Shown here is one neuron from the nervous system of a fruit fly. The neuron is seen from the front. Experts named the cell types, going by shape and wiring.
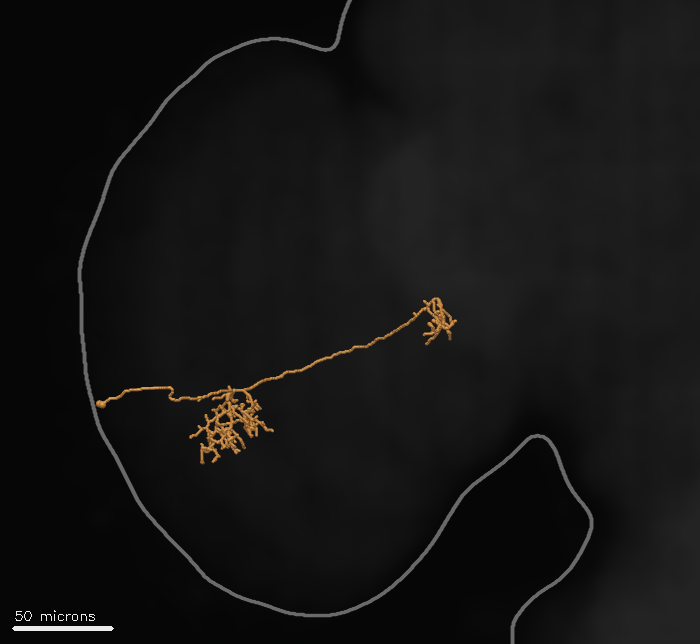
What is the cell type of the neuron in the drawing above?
Tm38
